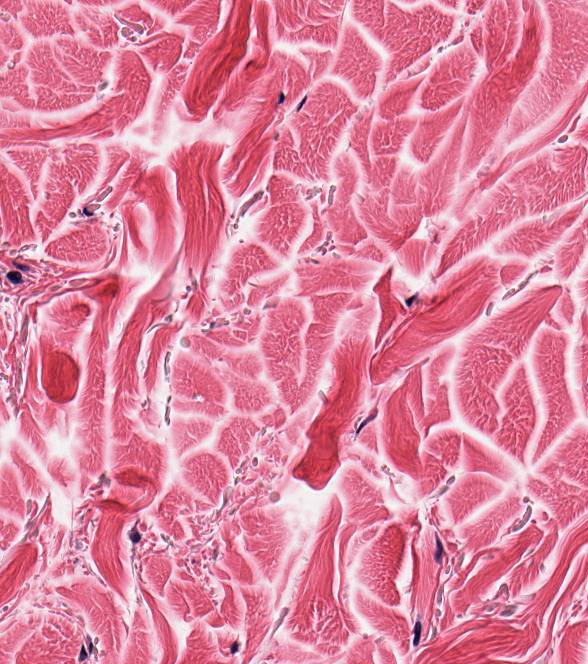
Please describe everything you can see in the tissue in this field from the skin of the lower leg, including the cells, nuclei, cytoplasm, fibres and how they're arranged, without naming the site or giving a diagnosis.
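Content: eosinophilic muscle fibres fill the whole field, interlacing and cut transversely, obliquely and longitudinally. Interior: transversely cut fibres look finely mottled pink, not smooth and glassy. Nuclei: sparse, only a few small dark ones scattered among the fibres. Staining: a few scattered fibres are a deeper, denser red than their neighbours, including a rounded one at the left middle and one at the centre.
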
